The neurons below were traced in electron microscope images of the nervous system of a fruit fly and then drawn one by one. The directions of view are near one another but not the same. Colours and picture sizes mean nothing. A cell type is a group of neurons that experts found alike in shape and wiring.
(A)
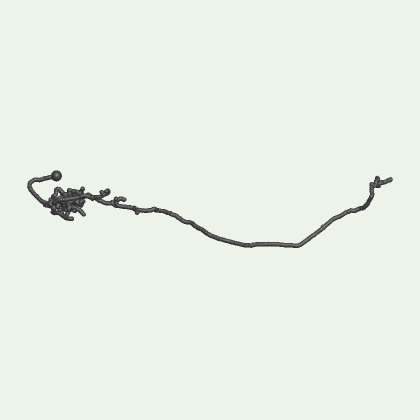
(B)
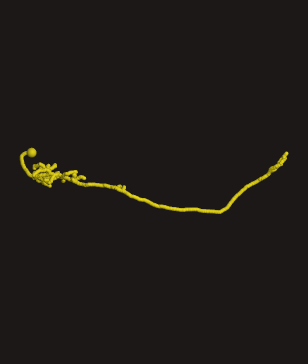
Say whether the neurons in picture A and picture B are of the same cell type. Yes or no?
no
